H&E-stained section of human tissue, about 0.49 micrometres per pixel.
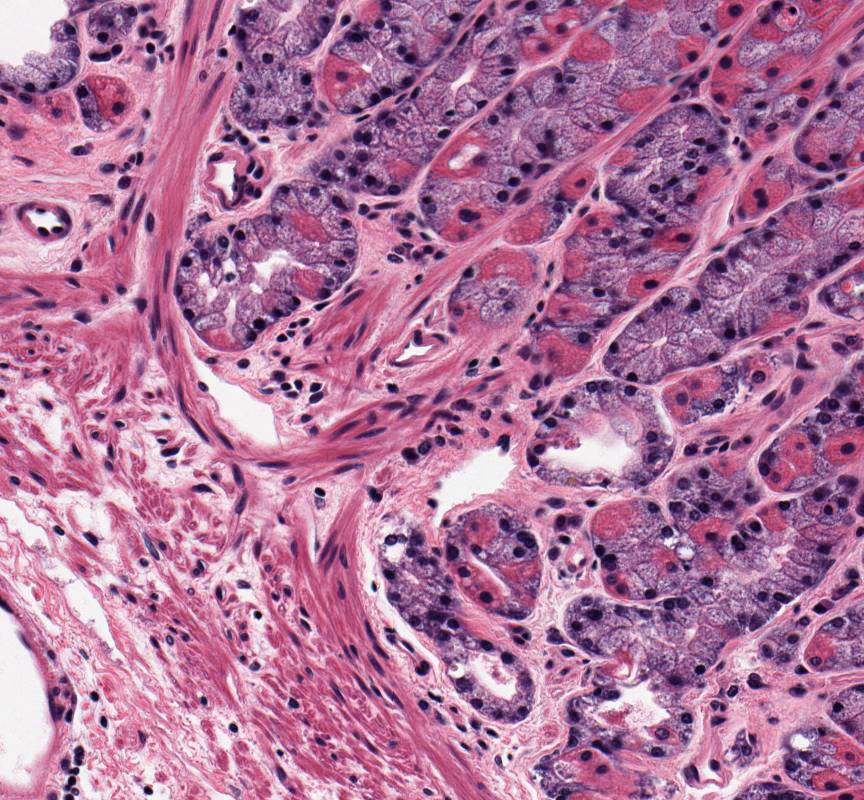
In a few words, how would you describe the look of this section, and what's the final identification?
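Closely packed glands fill the right and upper field; fibromuscular tissue lies lower left. The glands are cut as rounded to oval nests, separated by thin pink connective tissue septa. Among the gland cells lie parietal cells: large cells with bright pink cytoplasm and a single round central nucleus. Smooth muscle bands with elongated nuclei run diagonally from upper left toward lower centre. This section is stomach.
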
